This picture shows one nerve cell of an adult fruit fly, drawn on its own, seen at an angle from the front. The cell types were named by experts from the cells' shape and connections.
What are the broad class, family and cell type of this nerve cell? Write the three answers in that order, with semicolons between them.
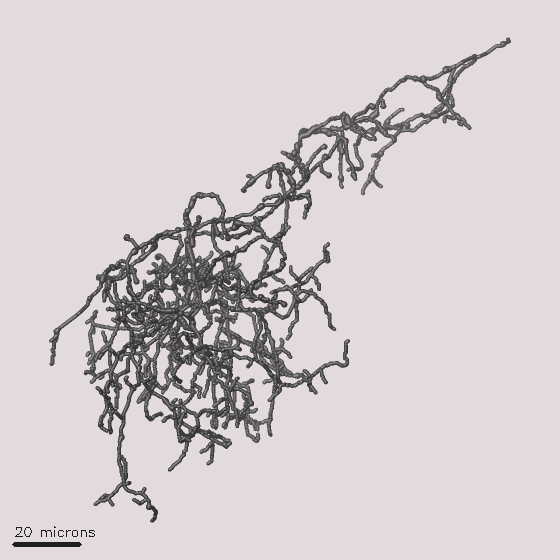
nerve-cord intrinsic neuron; hemilineage 12A; IN12A024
